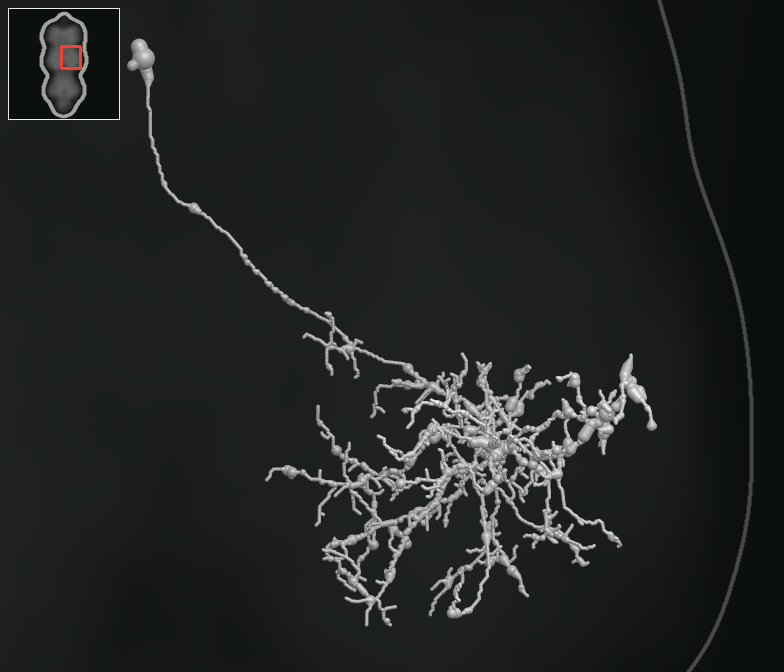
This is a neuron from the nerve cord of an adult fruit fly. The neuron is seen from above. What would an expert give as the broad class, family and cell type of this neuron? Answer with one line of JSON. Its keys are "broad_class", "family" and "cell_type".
{"broad_class": "nerve-cord intrinsic neuron", "family": "hemilineage 13B", "cell_type": "IN13B056"}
